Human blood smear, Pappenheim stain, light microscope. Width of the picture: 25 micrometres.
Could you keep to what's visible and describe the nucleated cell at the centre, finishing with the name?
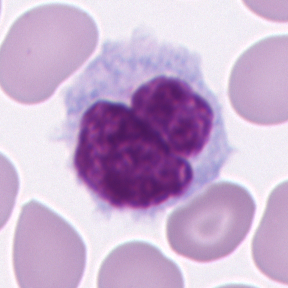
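Measured across, the cell is about 15 micrometres. The nucleus sits toward the bottom of the cell and covers about 60% of its area. It is folded into lobes, and a deep cleft marks off its upper right part. Its chromatin is dark purple, in a mottled, streaky pattern. The cytoplasm is pale greyish blue and forms its widest band above the nucleus. The cell is a hairy cell.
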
